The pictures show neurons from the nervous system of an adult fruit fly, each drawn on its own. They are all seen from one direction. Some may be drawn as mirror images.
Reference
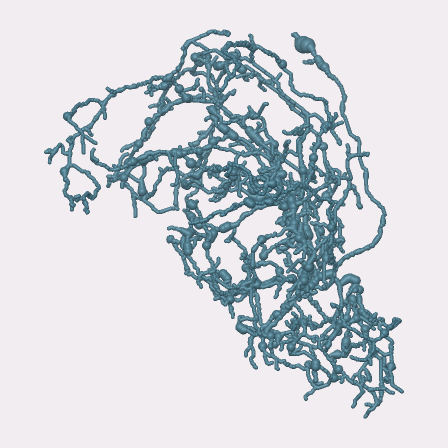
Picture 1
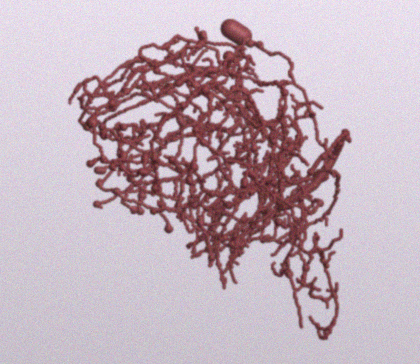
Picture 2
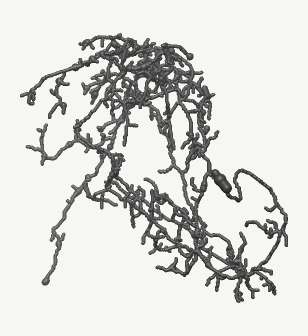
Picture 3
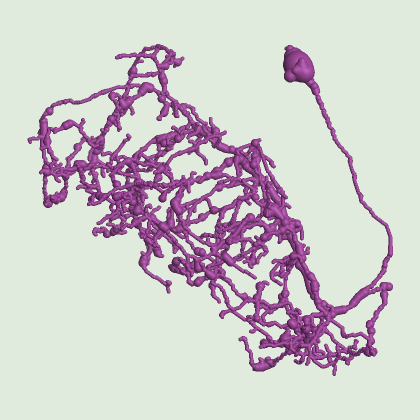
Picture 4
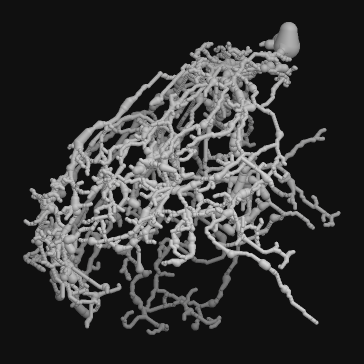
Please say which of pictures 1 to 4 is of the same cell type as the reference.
3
